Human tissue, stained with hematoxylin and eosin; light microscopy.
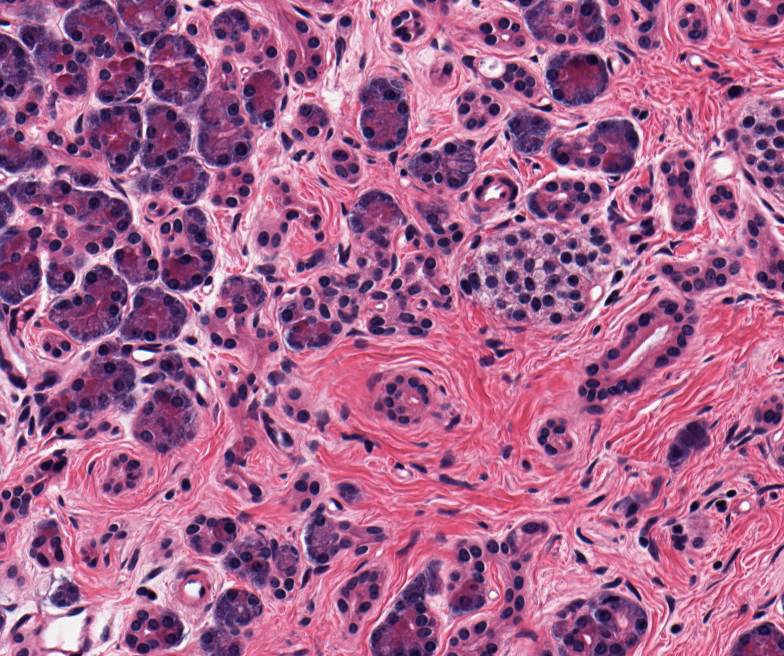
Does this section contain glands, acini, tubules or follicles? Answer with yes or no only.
Yes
